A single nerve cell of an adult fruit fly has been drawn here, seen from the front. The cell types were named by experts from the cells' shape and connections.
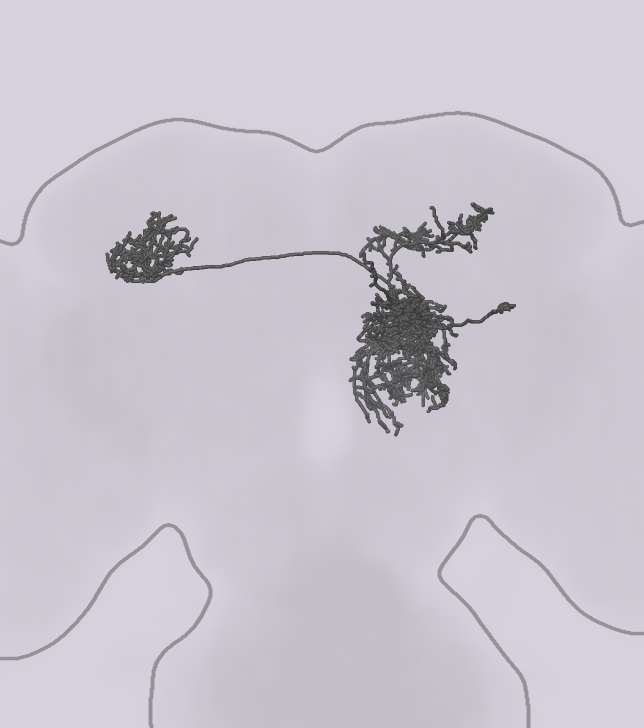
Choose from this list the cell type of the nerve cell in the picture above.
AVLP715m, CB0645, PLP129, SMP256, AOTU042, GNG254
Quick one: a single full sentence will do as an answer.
The cell type that this nerve cell has is AOTU042.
